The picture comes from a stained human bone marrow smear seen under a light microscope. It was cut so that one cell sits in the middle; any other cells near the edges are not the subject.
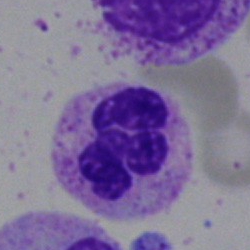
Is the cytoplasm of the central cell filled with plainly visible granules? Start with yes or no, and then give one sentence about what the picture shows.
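Yes. The cytoplasm contains fine, scattered pinkish-violet granules.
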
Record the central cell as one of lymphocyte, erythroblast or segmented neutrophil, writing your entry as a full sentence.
To answer, the cell in the center of the crop is a segmented neutrophil.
